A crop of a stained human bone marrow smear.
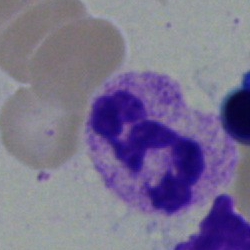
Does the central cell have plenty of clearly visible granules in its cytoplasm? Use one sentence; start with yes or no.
Yes, visible granules are present in great number in its cytoplasm.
